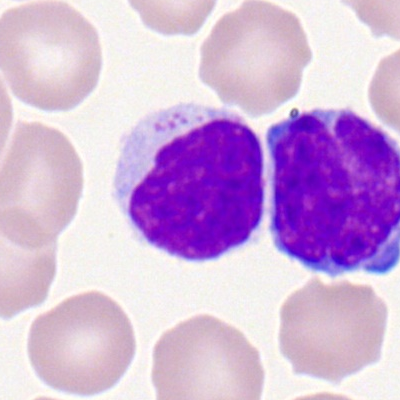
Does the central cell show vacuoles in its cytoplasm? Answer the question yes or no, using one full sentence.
No, there is no vacuole to be seen in the cytoplasm of this cell.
